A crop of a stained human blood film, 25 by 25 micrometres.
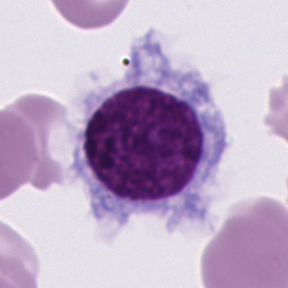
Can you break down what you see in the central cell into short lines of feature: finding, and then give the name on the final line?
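Outline: ragged and irregular all the way round
Nucleus: round, about 10 micrometres across, in the middle of the cell
Cytoplasm: pale greyish blue, present on every side
Rim: much narrower than the nucleus is wide
Name: hairy cell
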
